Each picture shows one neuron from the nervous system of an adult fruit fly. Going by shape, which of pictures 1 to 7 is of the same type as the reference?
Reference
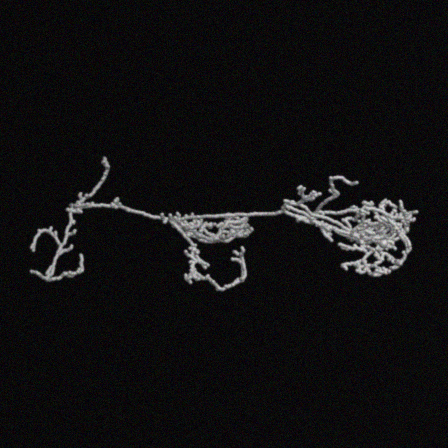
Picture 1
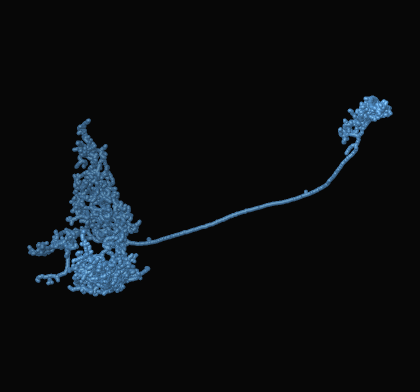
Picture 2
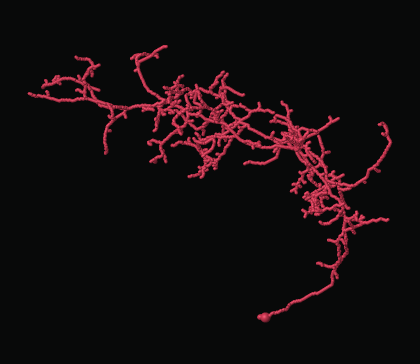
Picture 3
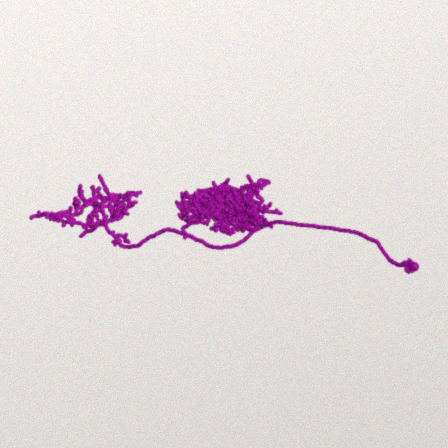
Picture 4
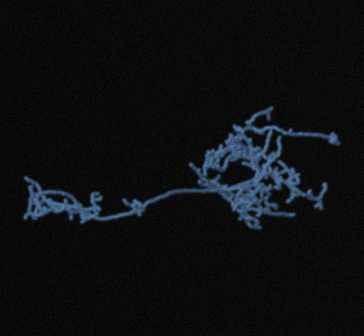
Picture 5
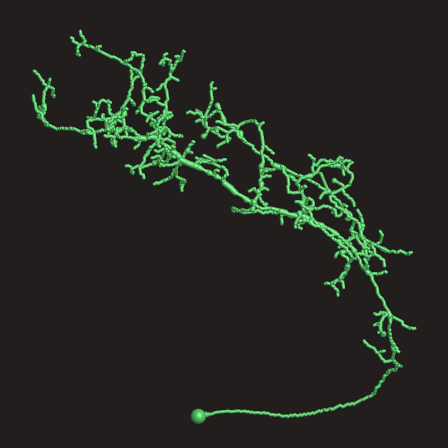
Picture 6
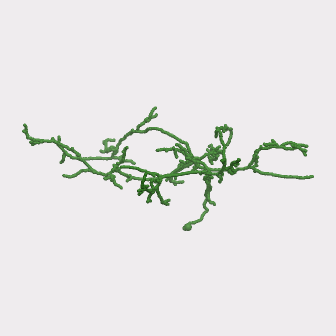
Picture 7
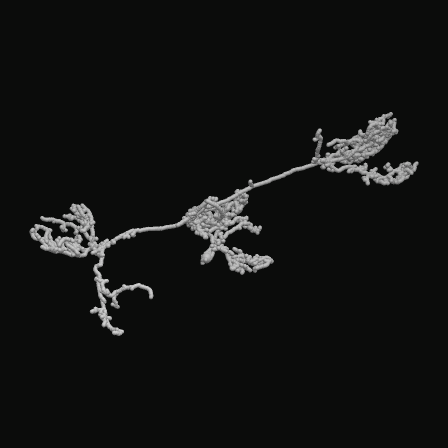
Picture 7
